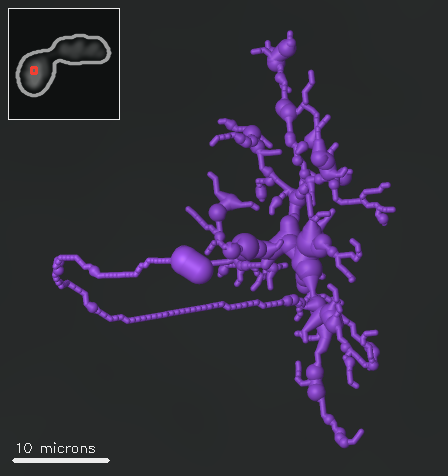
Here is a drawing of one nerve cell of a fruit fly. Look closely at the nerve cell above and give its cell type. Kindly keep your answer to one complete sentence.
This nerve cell is given the cell type Dm8a.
